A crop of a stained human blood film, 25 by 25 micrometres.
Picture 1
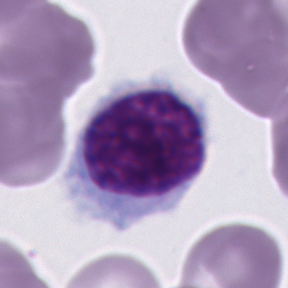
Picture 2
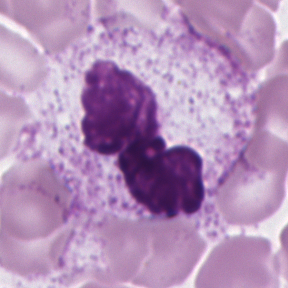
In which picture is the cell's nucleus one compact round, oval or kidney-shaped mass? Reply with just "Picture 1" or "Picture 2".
Picture 1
